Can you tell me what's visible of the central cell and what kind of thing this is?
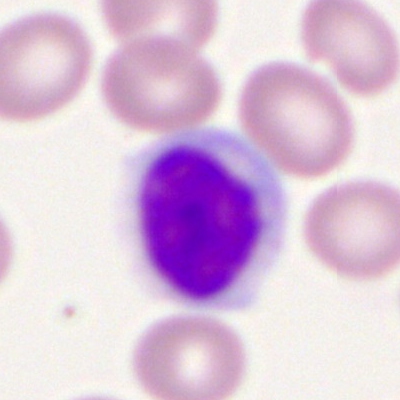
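Seen here is a roughly round cell with a slightly uneven edge. The chromatin is dense and dark purple, with a few slightly paler patches. The rim of cytoplasm is broadest at the upper right of the nucleus, and no granules can be seen in it. The answer is lymphocyte.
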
